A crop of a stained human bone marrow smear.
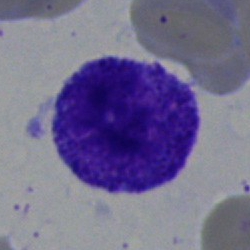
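Promyelocyte, central cell of a stained bone marrow smear. Its outline is round, and no vacuoles are seen within it. A small pale bluish fragment lies just off the left edge of the cell. The picture is slightly blurred.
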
